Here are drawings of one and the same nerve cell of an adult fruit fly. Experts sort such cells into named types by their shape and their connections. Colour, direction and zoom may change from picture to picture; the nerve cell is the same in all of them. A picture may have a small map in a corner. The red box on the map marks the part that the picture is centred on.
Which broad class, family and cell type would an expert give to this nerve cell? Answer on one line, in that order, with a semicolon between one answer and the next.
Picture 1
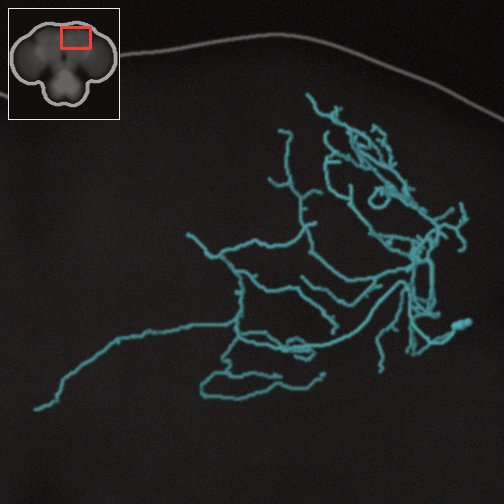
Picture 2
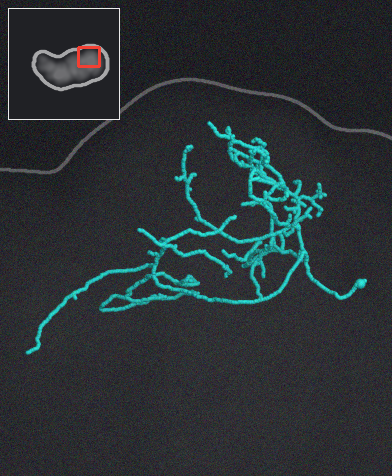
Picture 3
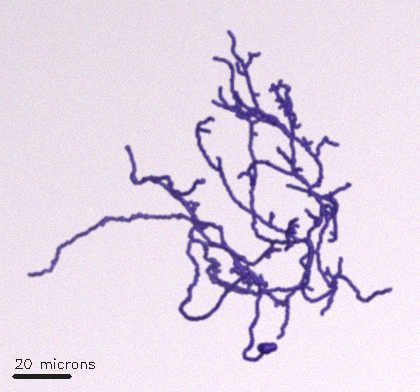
central-brain intrinsic neuron; hemilineage SLPa&l1_anterior; CL078_b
